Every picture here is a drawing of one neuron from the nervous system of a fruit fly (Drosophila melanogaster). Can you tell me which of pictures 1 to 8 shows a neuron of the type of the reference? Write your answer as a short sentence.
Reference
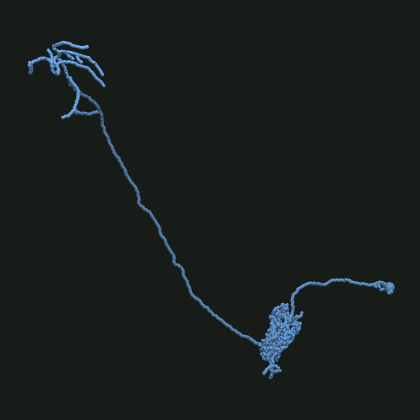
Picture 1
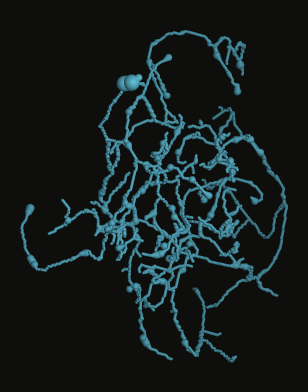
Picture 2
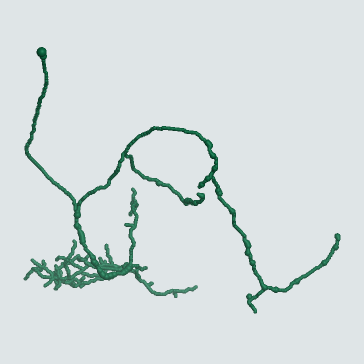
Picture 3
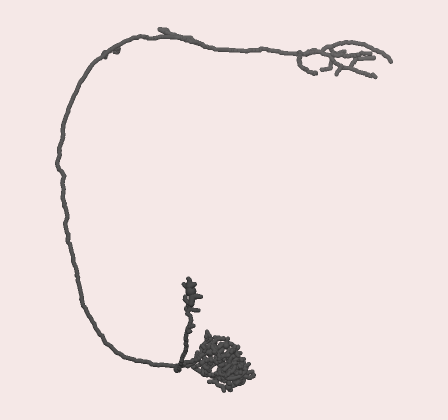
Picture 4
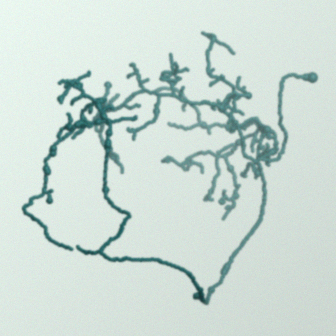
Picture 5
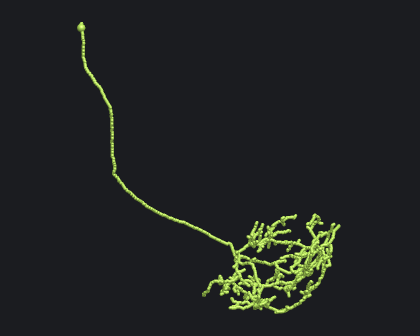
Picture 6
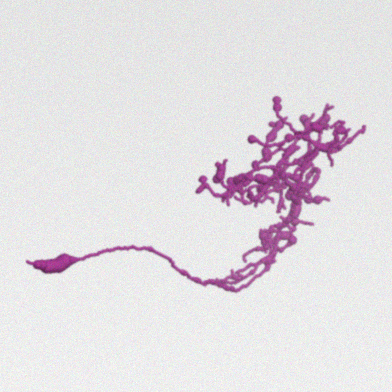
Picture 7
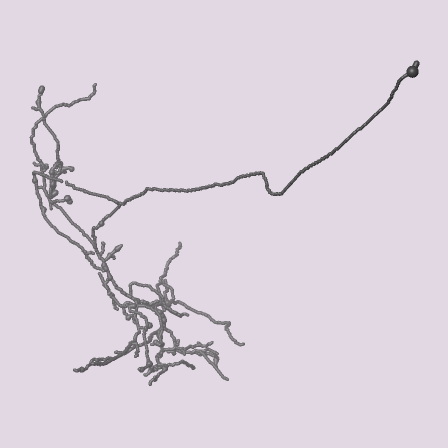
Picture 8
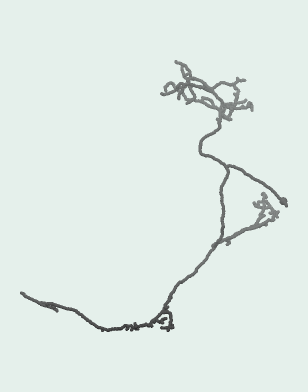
Picture 3 shows a neuron of the same cell type.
